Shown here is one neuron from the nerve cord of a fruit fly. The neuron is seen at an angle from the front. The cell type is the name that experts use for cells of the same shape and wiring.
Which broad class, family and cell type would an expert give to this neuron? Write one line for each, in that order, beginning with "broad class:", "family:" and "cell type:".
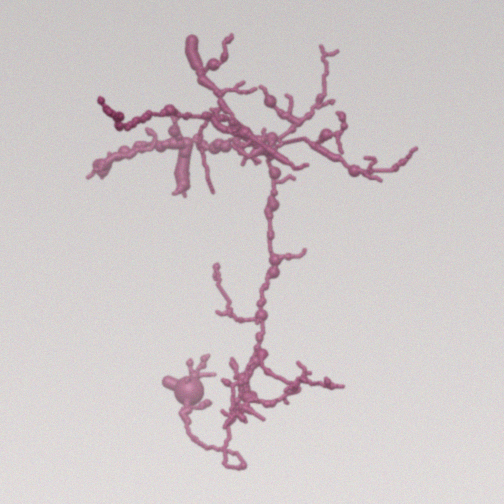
broad class: nerve-cord intrinsic neuron
family: hemilineage 13A
cell type: IN13A045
